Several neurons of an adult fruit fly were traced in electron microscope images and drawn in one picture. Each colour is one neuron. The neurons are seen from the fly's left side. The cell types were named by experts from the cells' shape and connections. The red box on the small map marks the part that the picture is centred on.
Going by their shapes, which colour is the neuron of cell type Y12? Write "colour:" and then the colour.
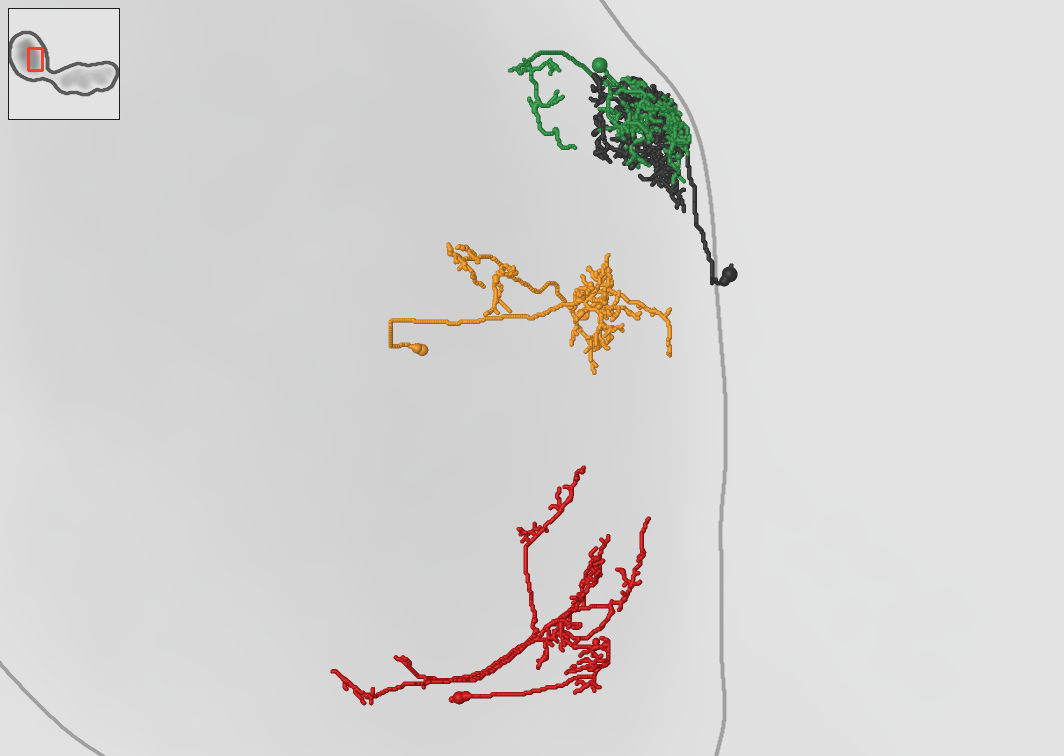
colour: red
